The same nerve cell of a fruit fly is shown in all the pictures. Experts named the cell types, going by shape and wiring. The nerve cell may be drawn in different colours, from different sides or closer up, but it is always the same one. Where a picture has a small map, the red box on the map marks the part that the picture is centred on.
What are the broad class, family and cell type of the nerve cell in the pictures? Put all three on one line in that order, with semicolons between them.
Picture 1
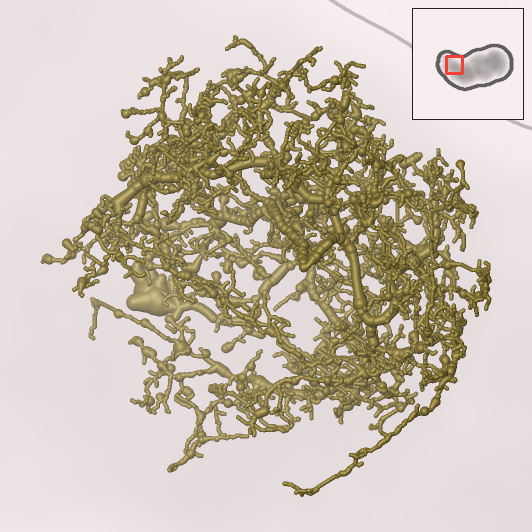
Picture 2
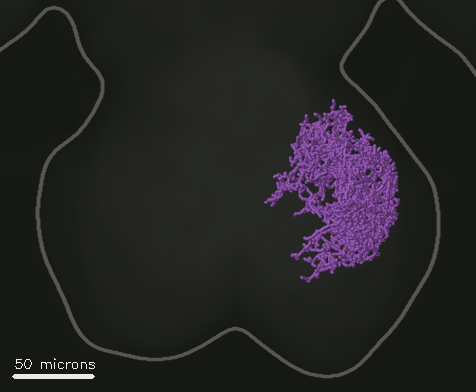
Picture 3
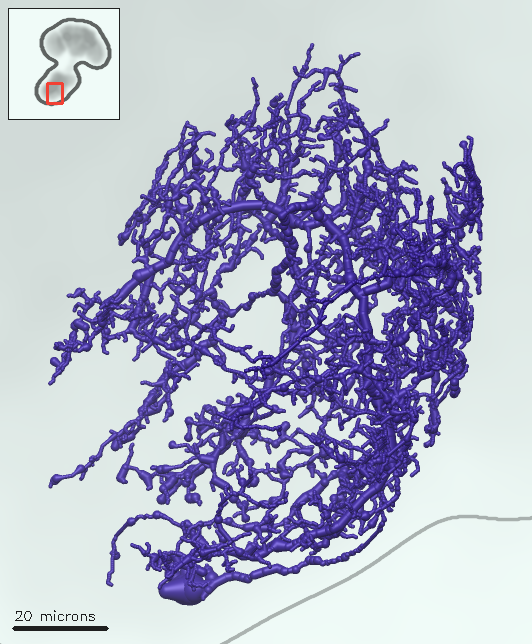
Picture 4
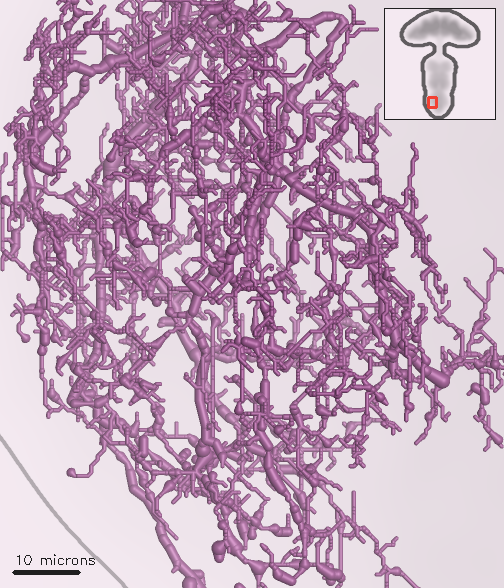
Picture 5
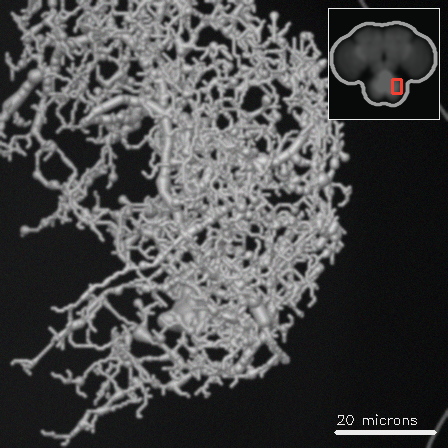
nerve-cord intrinsic neuron; hemilineage 08A; IN08A005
